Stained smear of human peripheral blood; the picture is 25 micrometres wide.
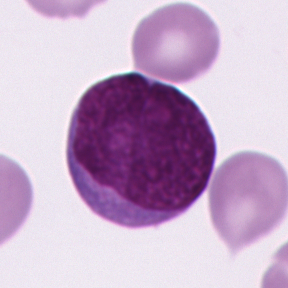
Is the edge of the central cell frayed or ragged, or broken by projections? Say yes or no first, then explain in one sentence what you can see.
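No. The cell outline is round and smooth.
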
